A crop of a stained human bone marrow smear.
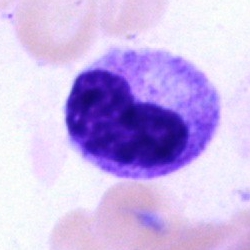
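Metamyelocyte, central cell, stained human bone marrow smear. Outline round to slightly oval, edge smooth. Nucleus kidney-shaped, notched on its upper side, off-centre toward the left and lower part of the cell. Cytoplasm pale lilac, widest at upper right.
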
